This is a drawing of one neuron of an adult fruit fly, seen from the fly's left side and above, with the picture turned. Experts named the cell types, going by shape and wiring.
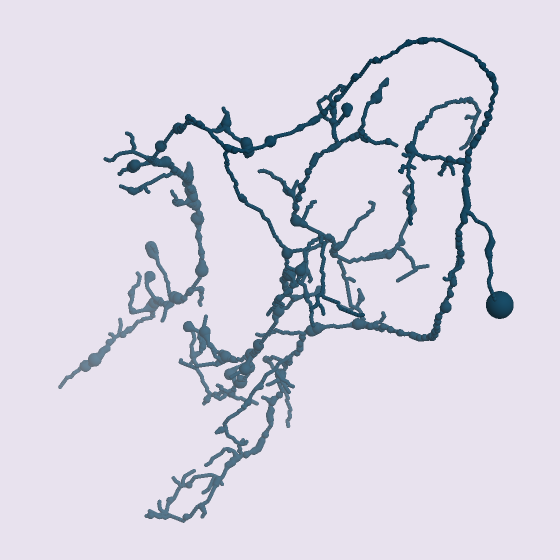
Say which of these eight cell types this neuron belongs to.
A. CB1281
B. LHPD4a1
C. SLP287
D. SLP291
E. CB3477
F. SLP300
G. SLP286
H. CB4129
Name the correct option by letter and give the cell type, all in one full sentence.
Here the neuron is of cell type SLP286, corresponding to option G.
